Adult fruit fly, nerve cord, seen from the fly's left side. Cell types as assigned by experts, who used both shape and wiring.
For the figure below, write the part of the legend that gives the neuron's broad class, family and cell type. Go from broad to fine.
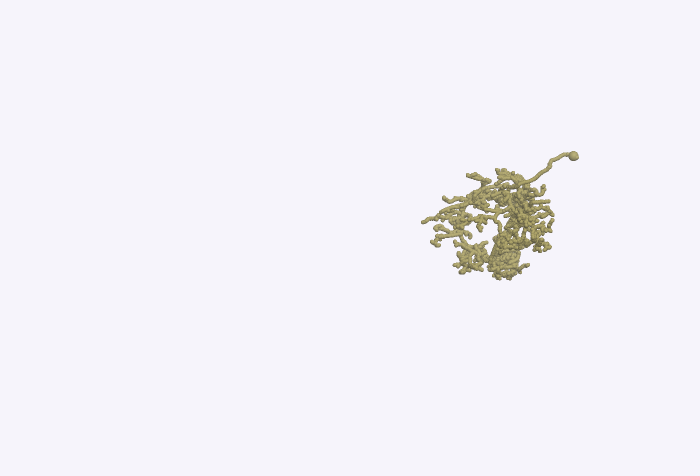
nerve-cord intrinsic neuron; hemilineage 03A; IN03A019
